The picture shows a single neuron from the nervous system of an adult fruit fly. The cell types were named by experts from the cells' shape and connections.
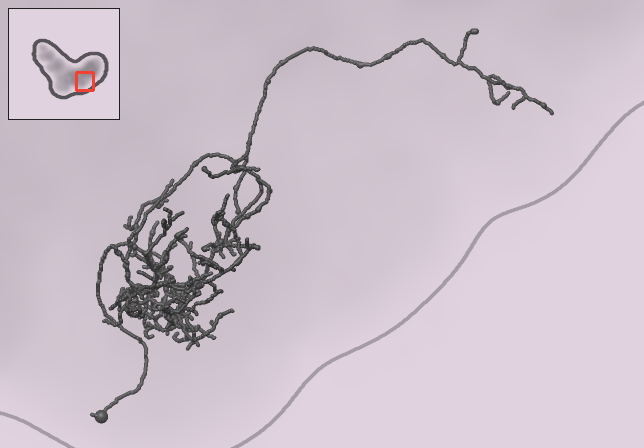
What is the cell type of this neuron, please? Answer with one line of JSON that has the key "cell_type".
{"cell_type": "v2LN34A"}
